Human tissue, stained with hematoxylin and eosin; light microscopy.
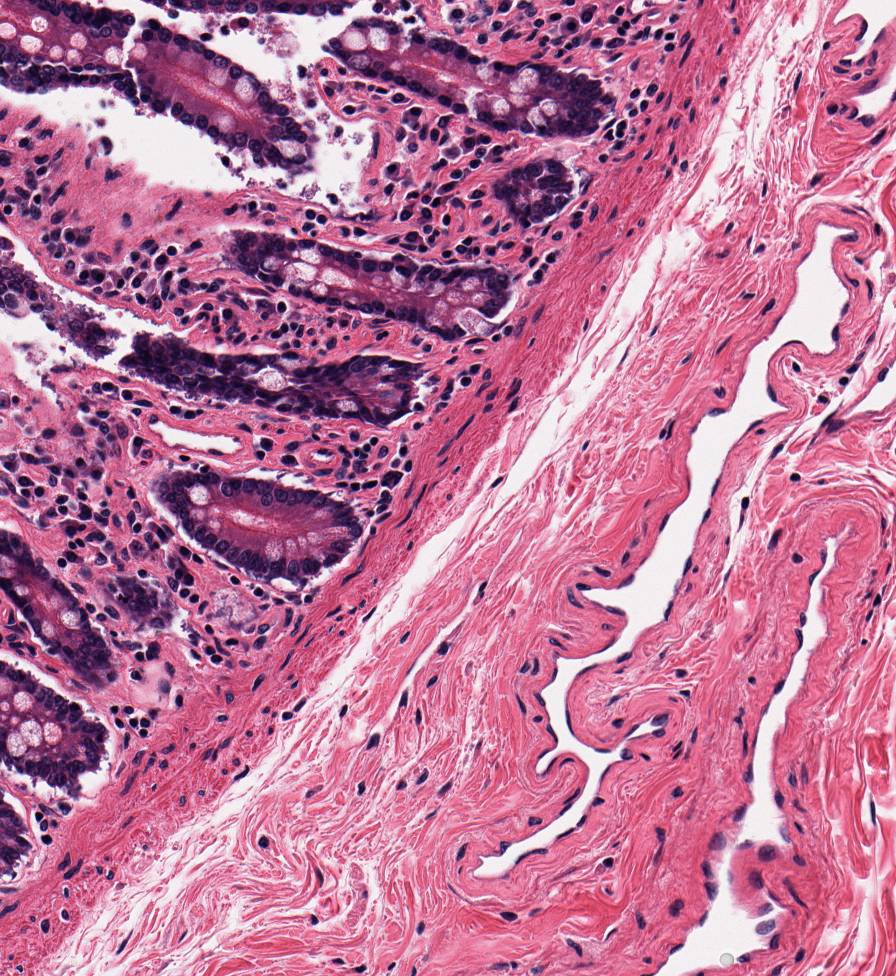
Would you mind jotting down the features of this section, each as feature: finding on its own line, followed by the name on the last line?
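Crypts: columnar epithelium, many goblet cells, pale clear mucin vacuoles
Lamina propria: dense small cells with round dark nuclei, such as lymphocytes, plasma cells
Smooth muscle: narrow diagonal band beneath crypt bases, elongated nuclei
Vessel: thin wavy wall, empty lumen, near right edge
Name: transverse colon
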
